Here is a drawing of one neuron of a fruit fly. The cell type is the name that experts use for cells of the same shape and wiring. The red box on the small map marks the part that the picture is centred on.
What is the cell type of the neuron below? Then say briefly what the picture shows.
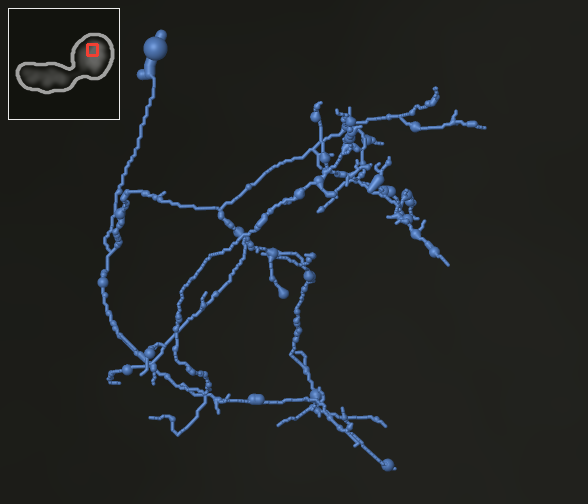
Its cell type is CB2869. This is a central-brain intrinsic neuron. Its cell body lies at the upper left of the picture. The picture shows dozens of branch ends.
